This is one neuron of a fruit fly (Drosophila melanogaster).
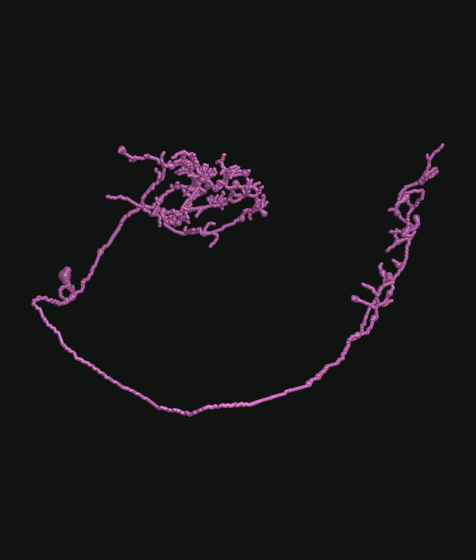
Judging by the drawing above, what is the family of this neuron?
MeLo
